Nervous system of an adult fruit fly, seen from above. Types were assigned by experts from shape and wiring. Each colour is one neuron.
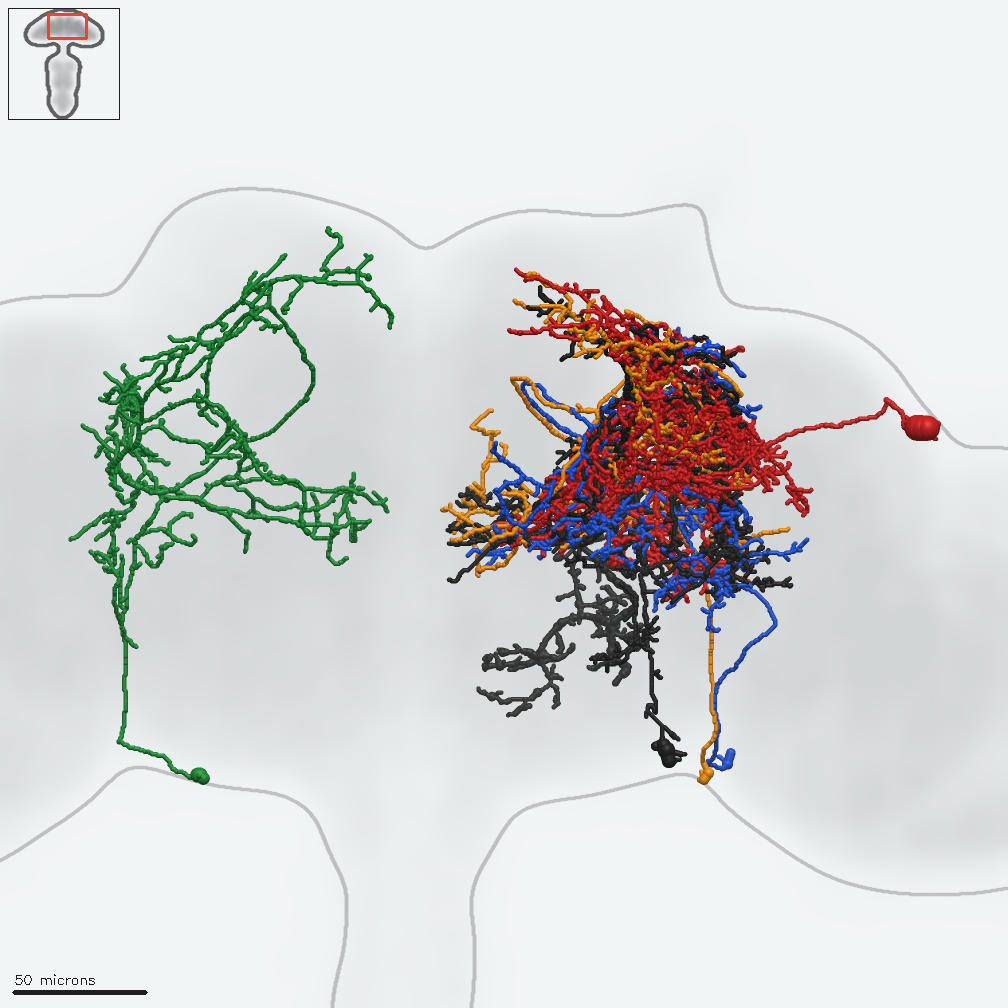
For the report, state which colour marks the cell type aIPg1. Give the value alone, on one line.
green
